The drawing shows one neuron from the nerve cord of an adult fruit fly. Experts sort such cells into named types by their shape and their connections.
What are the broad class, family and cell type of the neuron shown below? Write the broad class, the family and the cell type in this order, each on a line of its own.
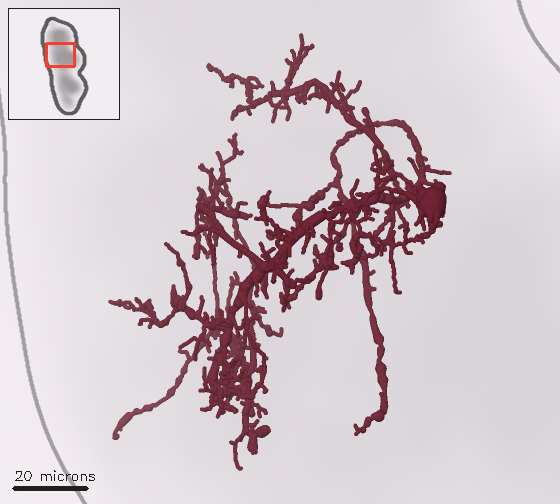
nerve-cord intrinsic neuron
hemilineage 12A
IN12A044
